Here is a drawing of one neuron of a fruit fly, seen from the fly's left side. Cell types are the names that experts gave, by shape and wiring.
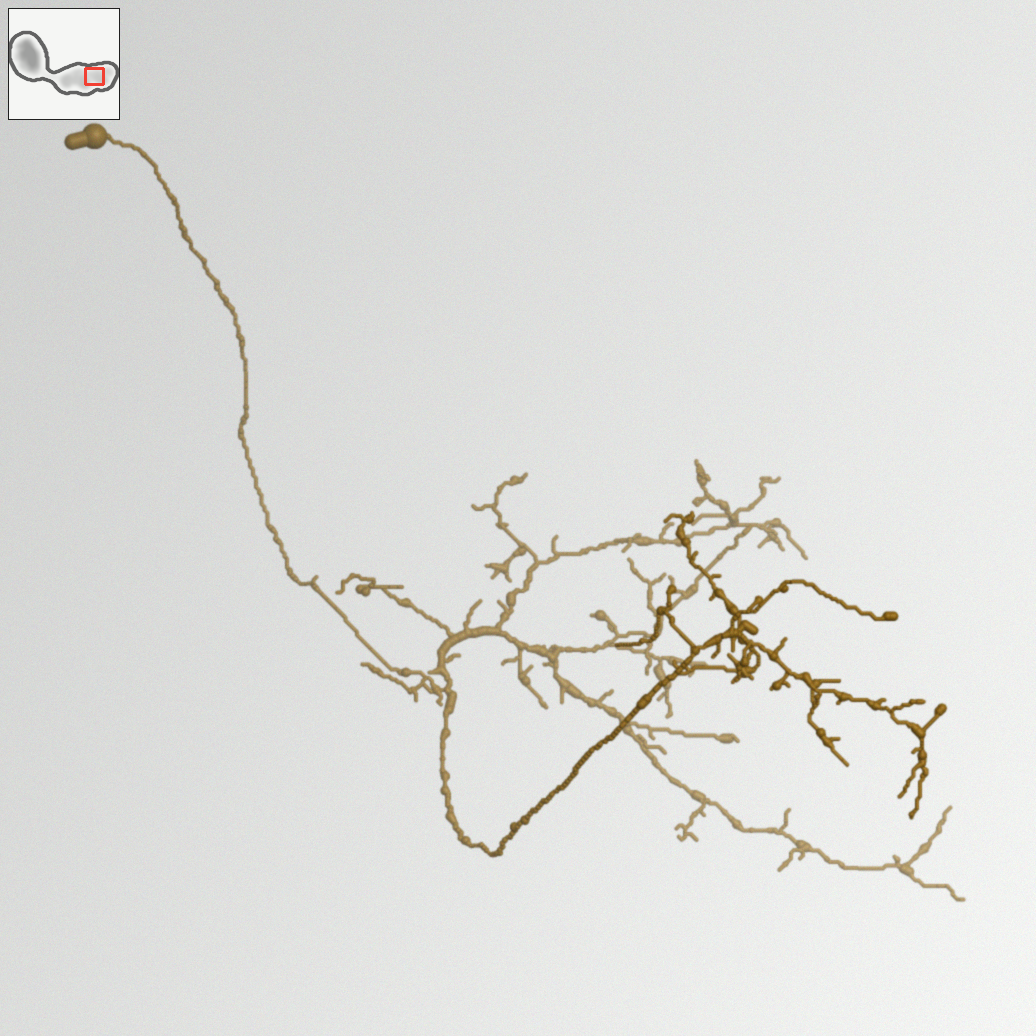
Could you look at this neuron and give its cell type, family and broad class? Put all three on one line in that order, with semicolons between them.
IN01A057; hemilineage 01A; nerve-cord intrinsic neuron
